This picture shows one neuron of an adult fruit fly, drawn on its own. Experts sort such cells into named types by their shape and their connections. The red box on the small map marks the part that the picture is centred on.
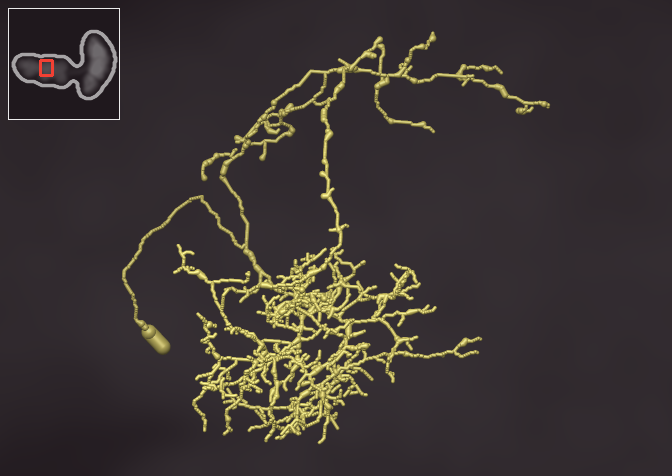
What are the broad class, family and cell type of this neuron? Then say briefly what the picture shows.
Its broad class is nerve-cord intrinsic neuron. The family is hemilineage 03A. Its cell type is IN03A040. It lies in the nerve cord. More than a hundred branch ends can be seen.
